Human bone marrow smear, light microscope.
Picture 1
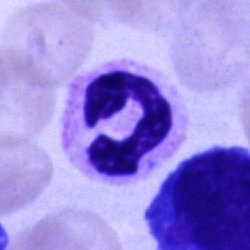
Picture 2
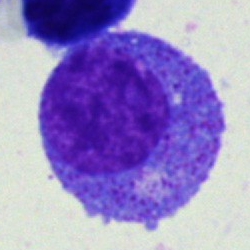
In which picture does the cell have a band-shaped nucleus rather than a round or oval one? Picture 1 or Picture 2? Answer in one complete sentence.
A curved band nucleus without separate lobes belongs to the cell in Picture 1.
